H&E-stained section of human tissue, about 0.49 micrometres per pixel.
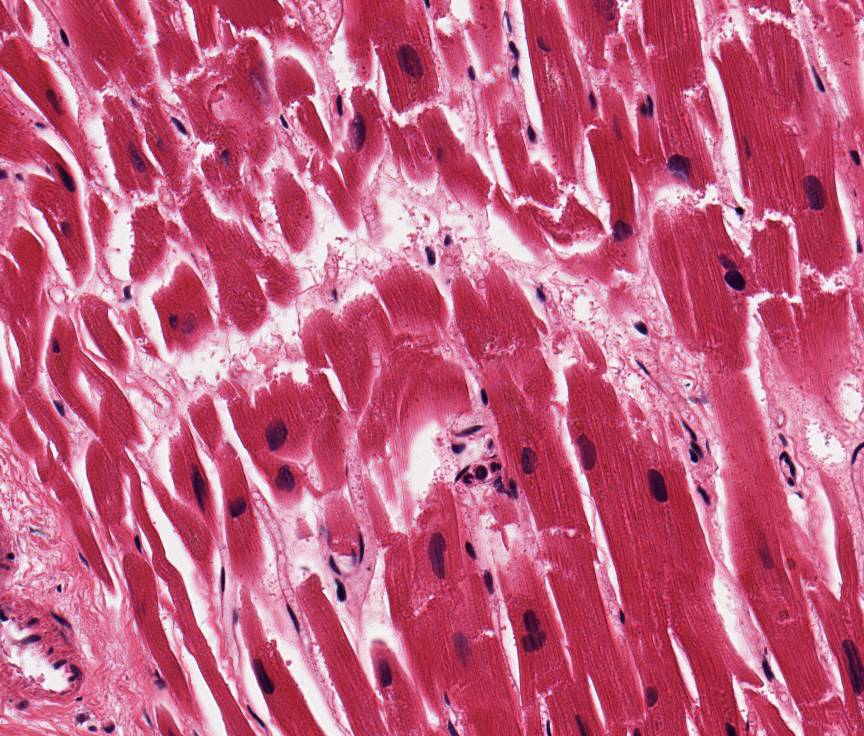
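Left ventricle of the heart: see how the muscle fibres run in several directions, upper left ones cut more obliquely than the long right-hand fibres. Some fibres branch to join neighbours. The stroma between them is loose and pale, with scattered small dark spindle-shaped nuclei.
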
